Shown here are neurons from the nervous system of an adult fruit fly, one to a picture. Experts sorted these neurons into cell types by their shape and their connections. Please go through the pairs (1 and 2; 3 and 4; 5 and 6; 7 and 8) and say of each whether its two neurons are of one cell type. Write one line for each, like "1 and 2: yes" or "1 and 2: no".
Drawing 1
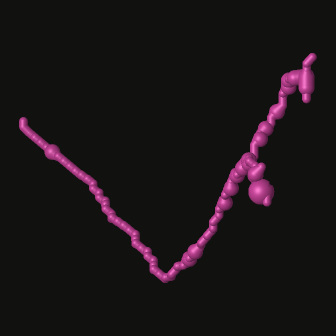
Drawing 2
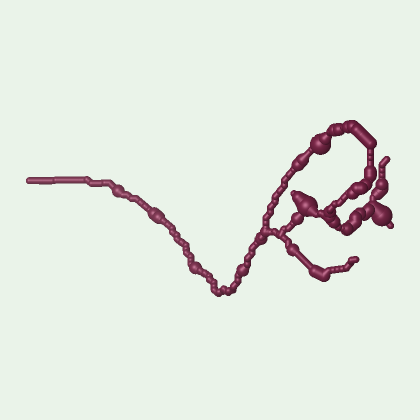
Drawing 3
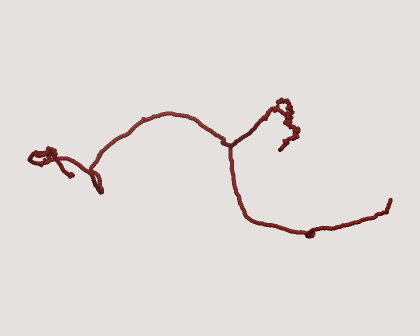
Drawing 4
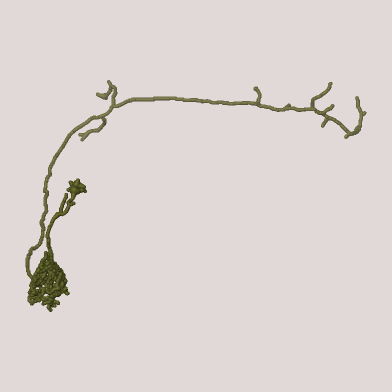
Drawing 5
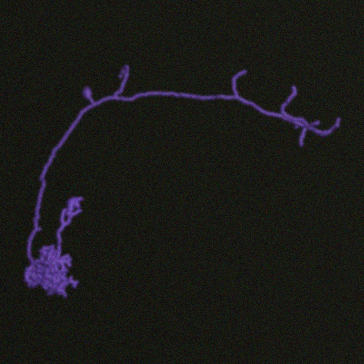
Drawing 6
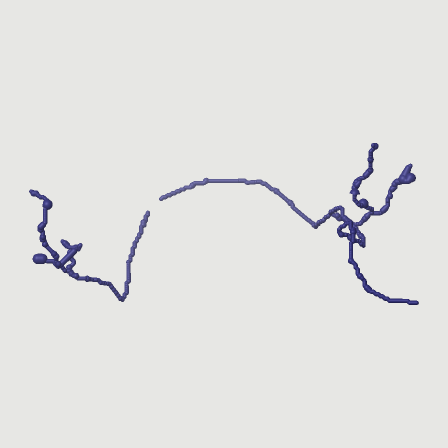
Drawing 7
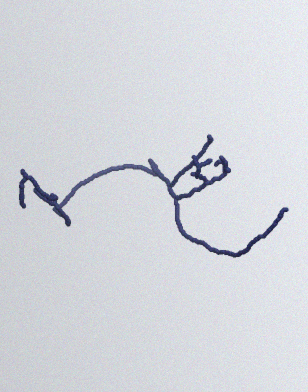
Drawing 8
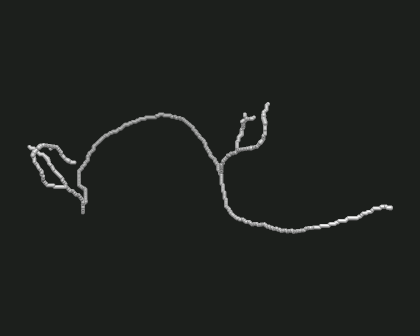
1 and 2: yes
3 and 4: no
5 and 6: no
7 and 8: yes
